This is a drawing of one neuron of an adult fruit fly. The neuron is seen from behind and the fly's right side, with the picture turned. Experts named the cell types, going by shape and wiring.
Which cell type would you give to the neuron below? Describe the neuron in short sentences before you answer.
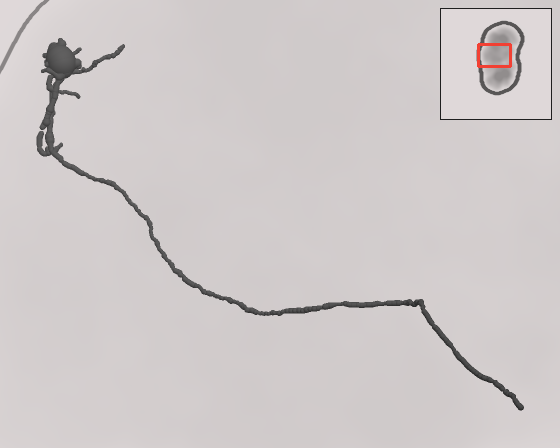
Its cell body lies at the upper left of the picture. As drawn here it is wider than it is tall. It is of cell type DNES3.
